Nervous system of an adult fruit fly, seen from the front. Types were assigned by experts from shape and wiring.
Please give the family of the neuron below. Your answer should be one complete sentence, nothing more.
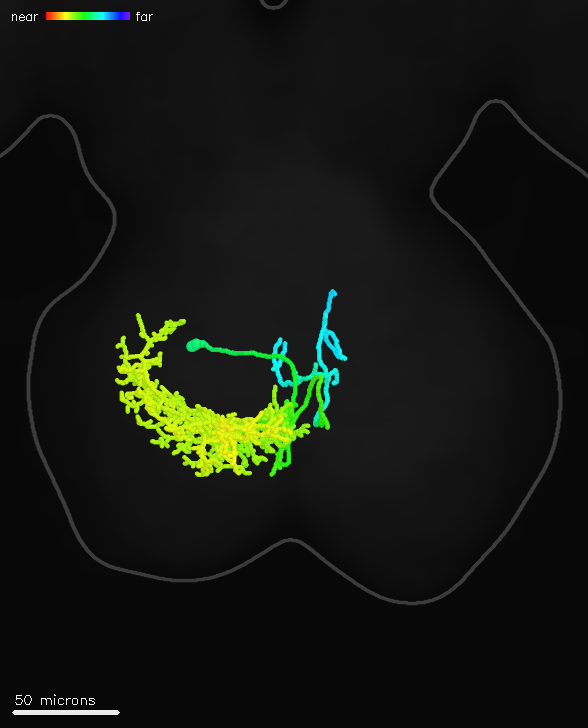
Family hemilineage 23B is where this neuron is grouped.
